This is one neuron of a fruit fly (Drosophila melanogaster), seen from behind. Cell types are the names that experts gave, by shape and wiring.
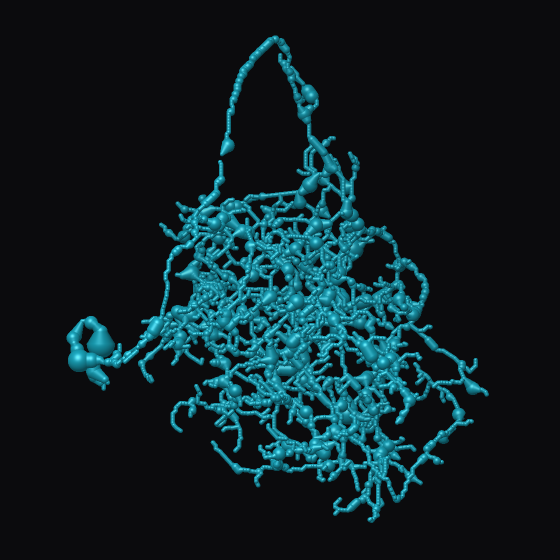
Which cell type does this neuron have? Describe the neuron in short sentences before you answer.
The picture shows more than a hundred branch ends. As drawn here it is about as wide as it is tall. Its broad class is central-brain intrinsic neuron. Its cell type is AVLP103.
